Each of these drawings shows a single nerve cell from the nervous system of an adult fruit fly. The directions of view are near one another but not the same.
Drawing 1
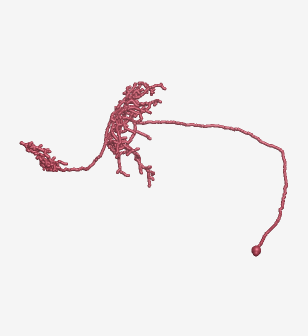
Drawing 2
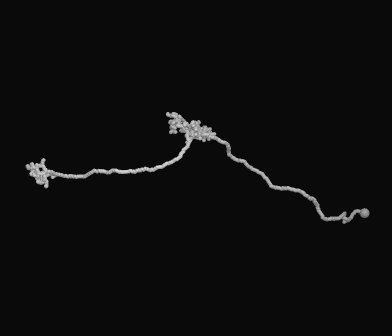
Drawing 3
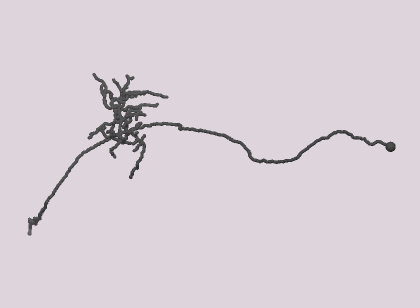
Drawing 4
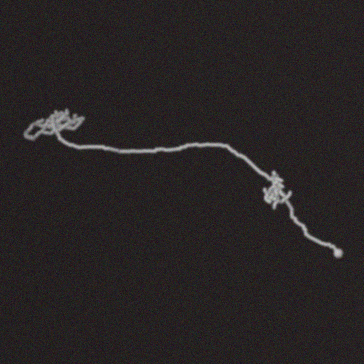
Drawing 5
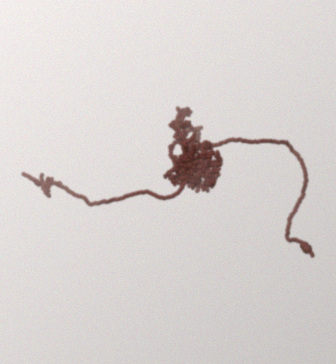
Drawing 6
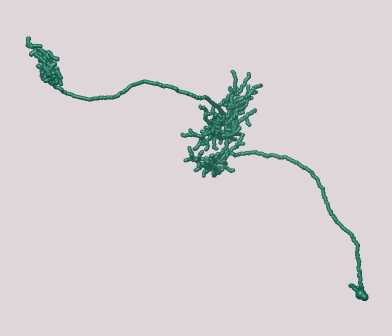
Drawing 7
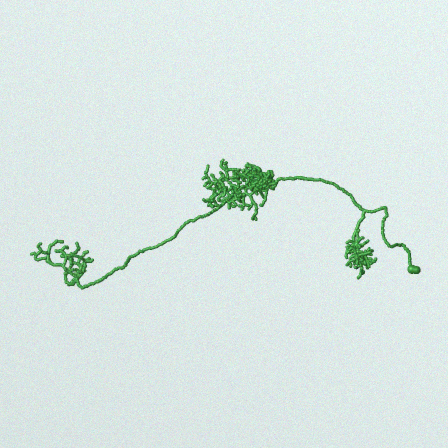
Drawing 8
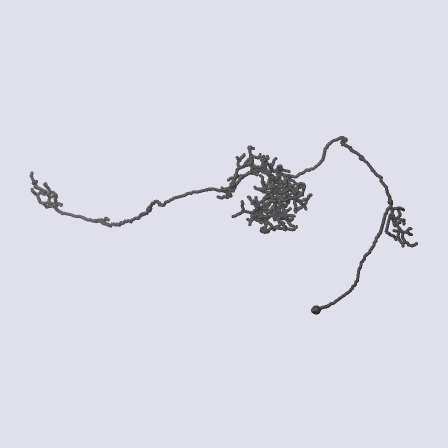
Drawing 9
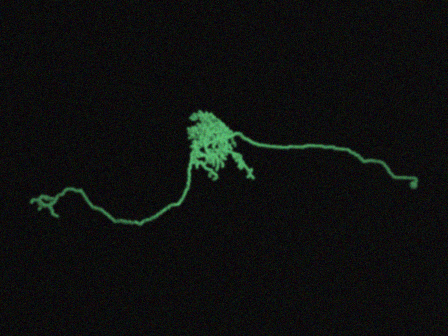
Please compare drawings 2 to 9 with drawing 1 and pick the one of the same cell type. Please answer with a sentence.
Drawing 6 is of the same cell type.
